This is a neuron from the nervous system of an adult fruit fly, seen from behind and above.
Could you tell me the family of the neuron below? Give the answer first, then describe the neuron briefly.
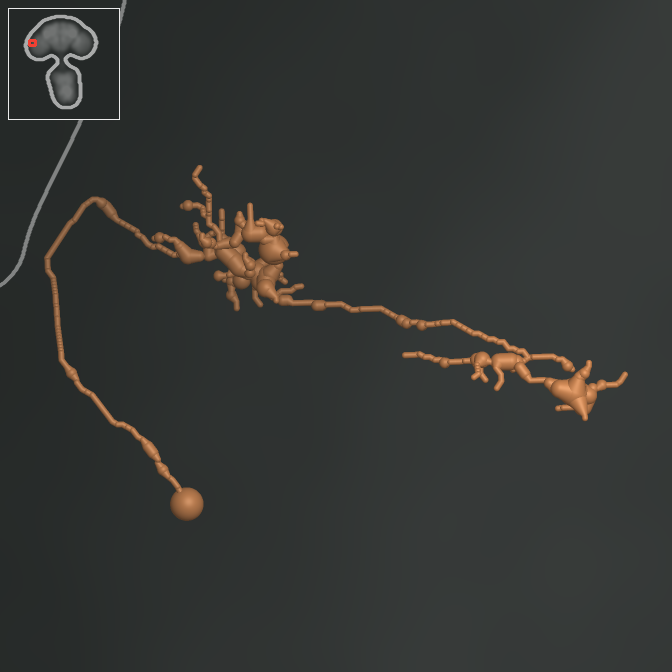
The family is Mi. This is an optic-lobe intrinsic neuron. It is in the brain and does not reach the nerve cord. The cell body is at the lower left of the picture.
